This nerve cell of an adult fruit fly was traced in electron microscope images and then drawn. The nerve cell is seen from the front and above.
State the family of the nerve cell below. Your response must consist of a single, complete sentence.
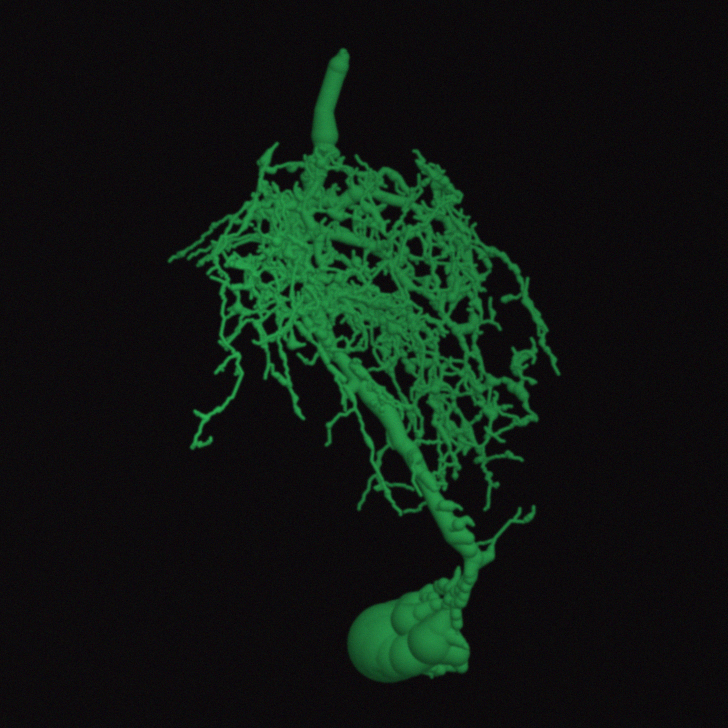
One member of family MNad is this nerve cell.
